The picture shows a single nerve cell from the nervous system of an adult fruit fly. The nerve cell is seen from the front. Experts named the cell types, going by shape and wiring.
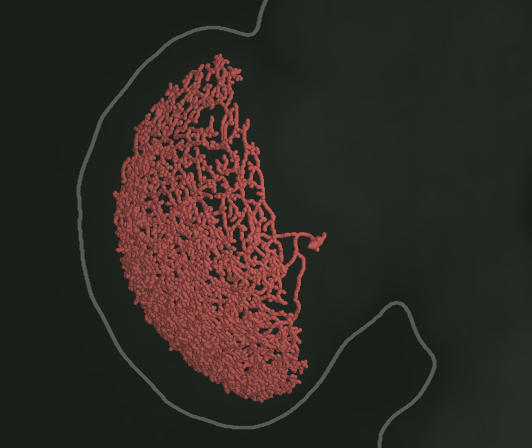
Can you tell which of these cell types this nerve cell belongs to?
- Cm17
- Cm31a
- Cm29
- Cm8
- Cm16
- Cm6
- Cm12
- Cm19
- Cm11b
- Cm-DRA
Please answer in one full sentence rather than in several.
This nerve cell counts as a member of the cell type Cm31a.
